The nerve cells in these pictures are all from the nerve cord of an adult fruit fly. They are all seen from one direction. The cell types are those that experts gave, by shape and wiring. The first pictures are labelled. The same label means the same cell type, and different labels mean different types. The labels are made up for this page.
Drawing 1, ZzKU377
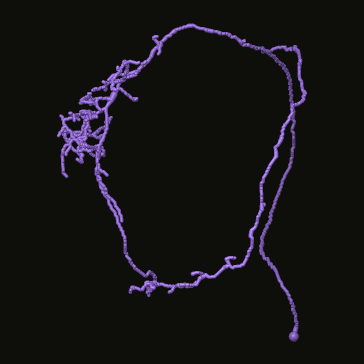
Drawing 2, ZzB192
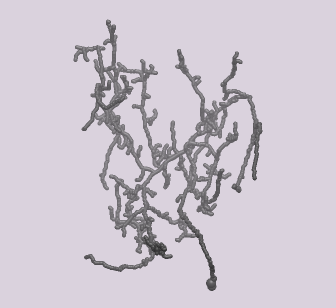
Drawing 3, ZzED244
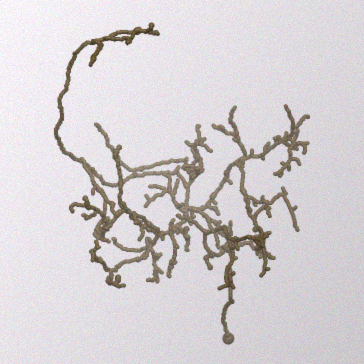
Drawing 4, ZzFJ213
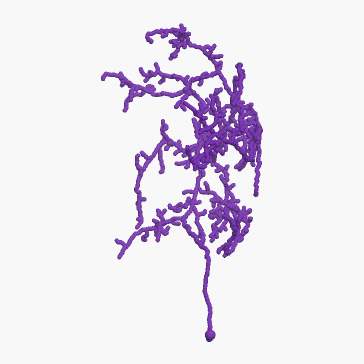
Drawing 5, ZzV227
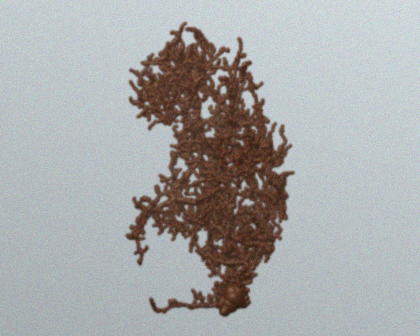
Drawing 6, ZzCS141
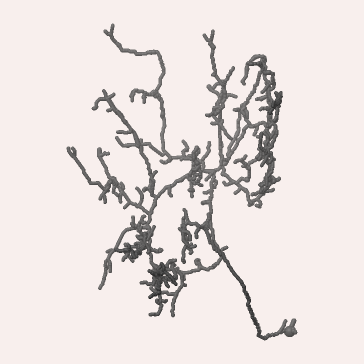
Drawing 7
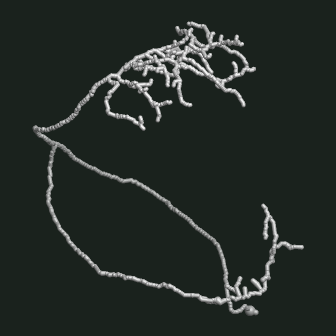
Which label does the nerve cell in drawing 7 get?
ZzKU377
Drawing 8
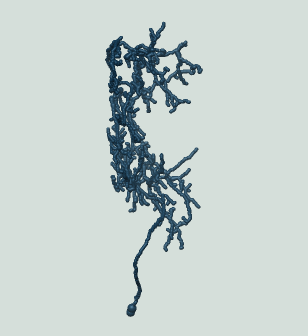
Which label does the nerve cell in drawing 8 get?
ZzED244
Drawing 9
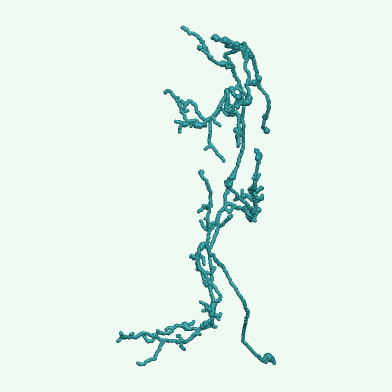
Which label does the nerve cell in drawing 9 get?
ZzED244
